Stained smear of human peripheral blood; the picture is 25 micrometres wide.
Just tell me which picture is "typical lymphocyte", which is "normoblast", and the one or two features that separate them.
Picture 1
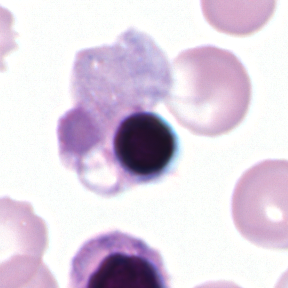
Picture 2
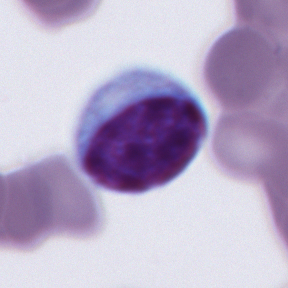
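Picture 1: normoblast. Picture 2: typical lymphocyte. Chromatin: picture 1 very dark purple, almost black, densely packed, almost no internal pattern; picture 2 dark purple, clumped into darker patches separated by lighter areas.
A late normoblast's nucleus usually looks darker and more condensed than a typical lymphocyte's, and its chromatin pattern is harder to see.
Nucleoli: none seen in picture 1. Cytoplasm: picture 1 only a very thin pale blue rim on the right side of the nucleus; picture 2 a moderate rim, visible as a pale blue crescent along the upper left side of the cell.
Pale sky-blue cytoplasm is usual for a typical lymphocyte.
Picture 1 also: a large pale lilac, finely granular mass lies against the upper left of the nucleus. Picture 2 also: no granules and no vacuoles in the cytoplasm.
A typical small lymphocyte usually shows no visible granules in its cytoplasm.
Picture 2 nucleus: oval, about 11 by 7 micrometres, filling most of the cell; cell outline smooth and rounded, without projections.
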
